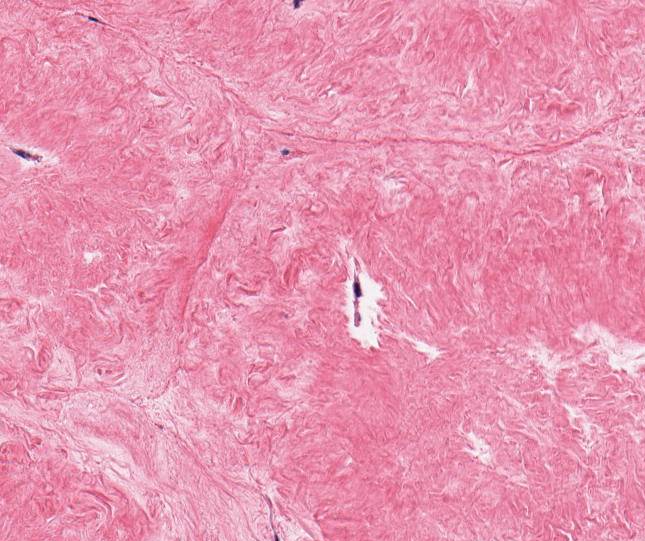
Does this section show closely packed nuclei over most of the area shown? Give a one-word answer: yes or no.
No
